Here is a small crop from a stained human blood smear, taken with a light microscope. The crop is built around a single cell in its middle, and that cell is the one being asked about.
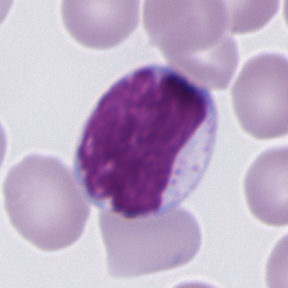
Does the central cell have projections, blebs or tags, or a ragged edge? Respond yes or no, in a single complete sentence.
No, the cell's outline is smooth, without projections.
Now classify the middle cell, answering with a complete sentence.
The central cell, amid any neighbouring cells, is a large granular lymphocyte.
